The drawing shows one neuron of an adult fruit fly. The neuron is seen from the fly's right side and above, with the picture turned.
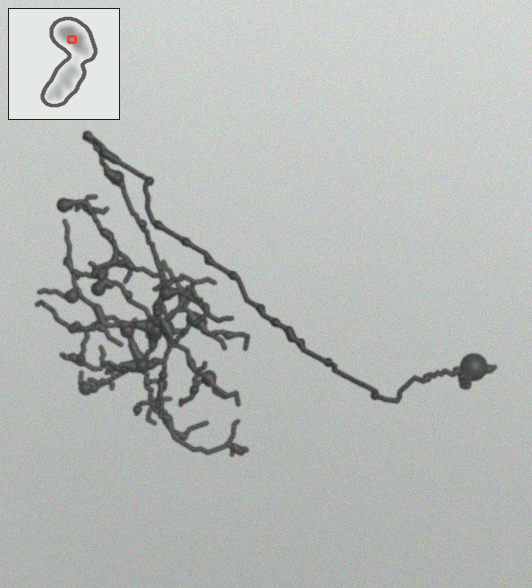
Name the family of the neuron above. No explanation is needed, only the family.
Li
